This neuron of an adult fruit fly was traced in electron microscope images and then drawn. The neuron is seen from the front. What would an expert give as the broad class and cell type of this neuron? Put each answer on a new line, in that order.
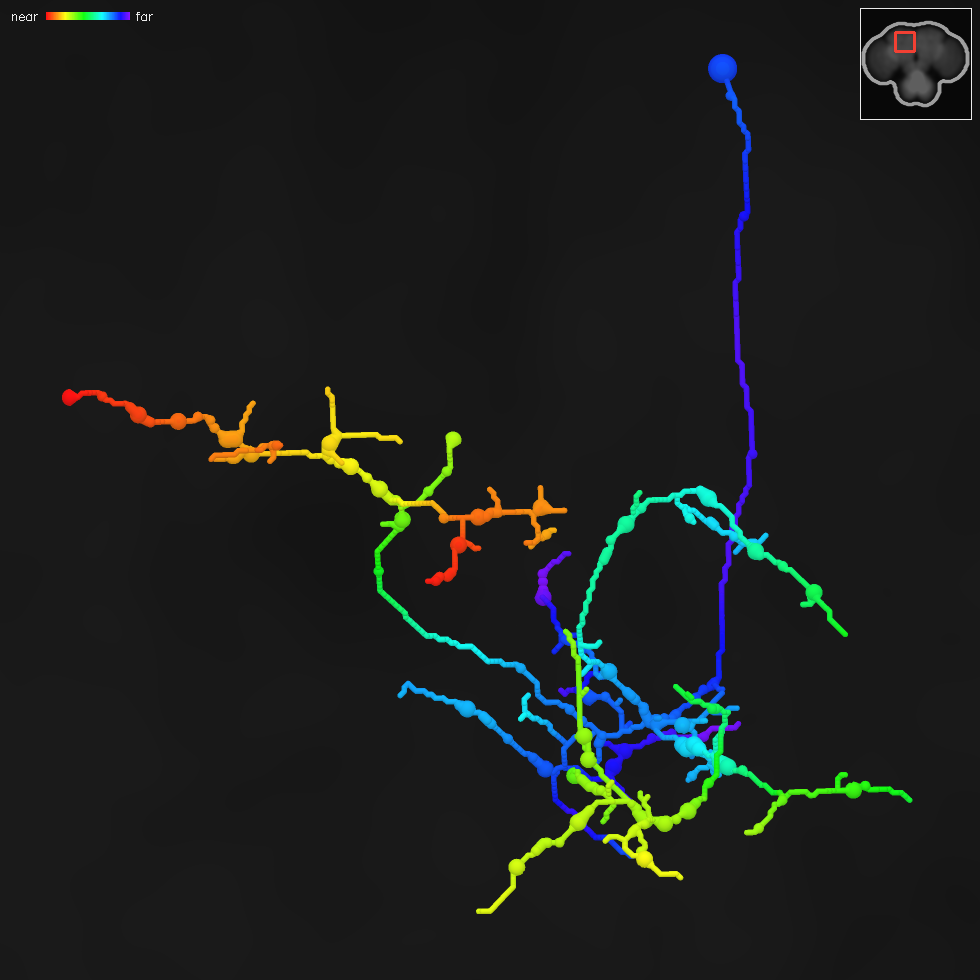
central-brain intrinsic neuron
CB2869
